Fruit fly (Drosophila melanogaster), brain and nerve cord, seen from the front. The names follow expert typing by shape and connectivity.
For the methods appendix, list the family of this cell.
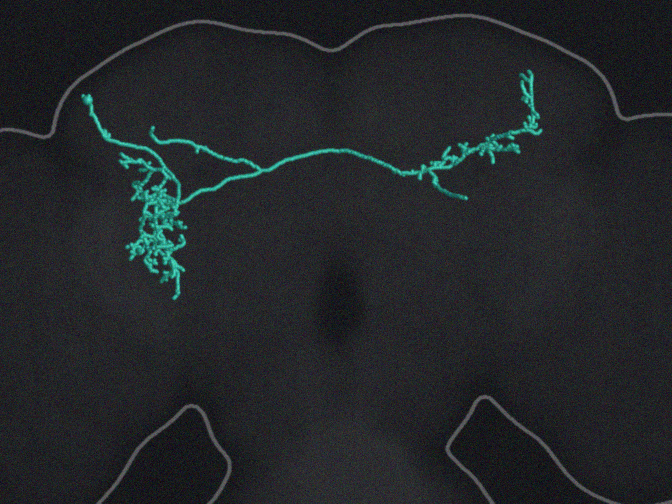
hemilineage LHl2_ventral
